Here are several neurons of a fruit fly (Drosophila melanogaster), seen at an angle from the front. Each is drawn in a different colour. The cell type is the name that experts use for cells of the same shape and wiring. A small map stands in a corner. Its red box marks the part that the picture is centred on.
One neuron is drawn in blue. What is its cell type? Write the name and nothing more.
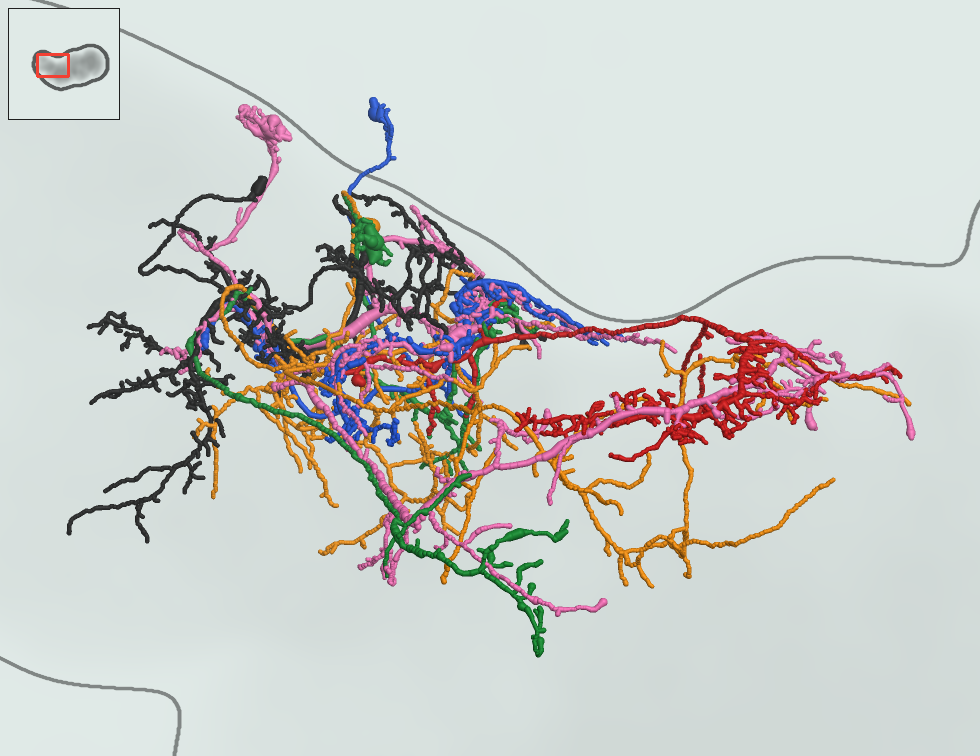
IN07B027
